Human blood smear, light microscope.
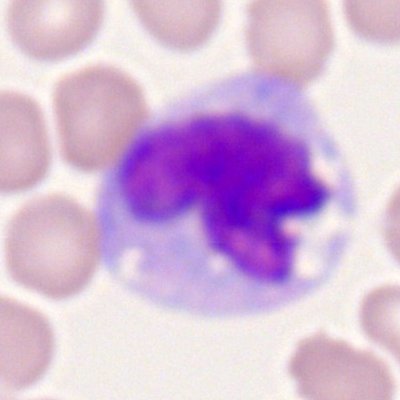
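Monocyte, the cell in the middle, with a roughly round outline and a smooth edge. Follow its nucleus and you will find it irregular and folded, with notches along the right side. The cytoplasm holds no coarse granules, though several small clear spots sit near the lower and right edges of the nucleus.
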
